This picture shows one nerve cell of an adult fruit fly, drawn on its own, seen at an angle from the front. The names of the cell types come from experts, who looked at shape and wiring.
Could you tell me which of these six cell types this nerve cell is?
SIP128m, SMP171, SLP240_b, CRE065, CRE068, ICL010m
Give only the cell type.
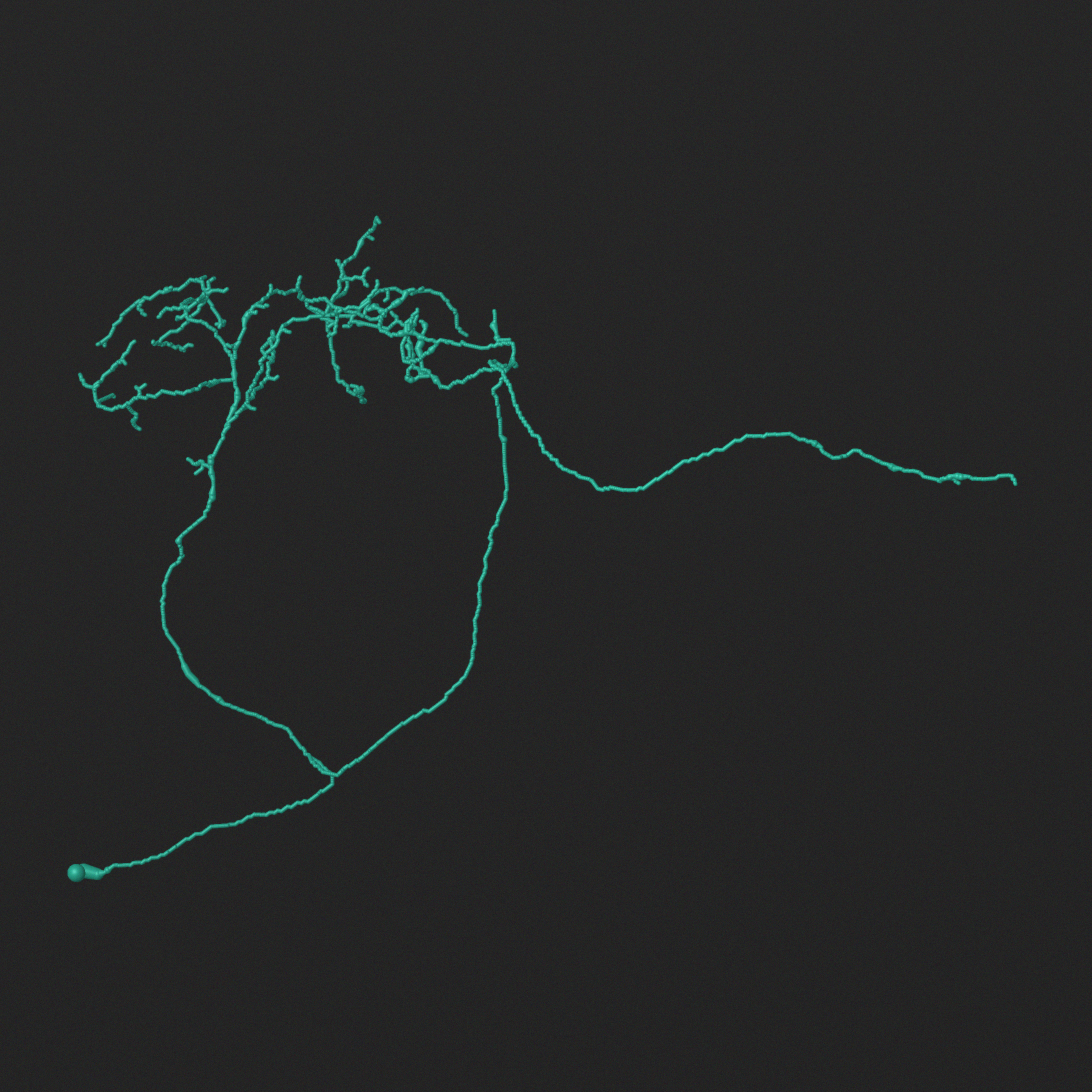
SLP240_b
